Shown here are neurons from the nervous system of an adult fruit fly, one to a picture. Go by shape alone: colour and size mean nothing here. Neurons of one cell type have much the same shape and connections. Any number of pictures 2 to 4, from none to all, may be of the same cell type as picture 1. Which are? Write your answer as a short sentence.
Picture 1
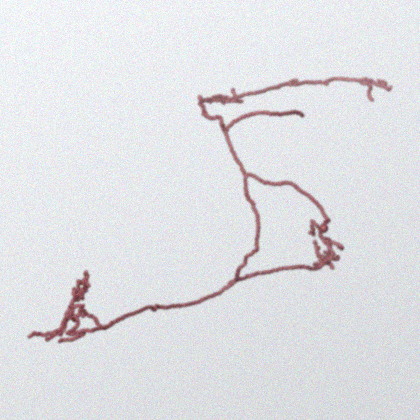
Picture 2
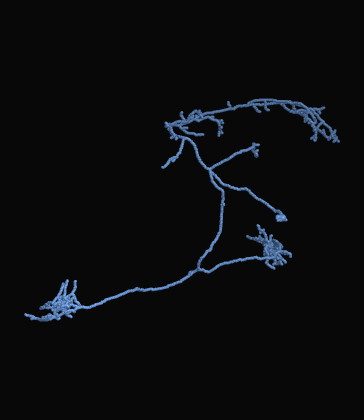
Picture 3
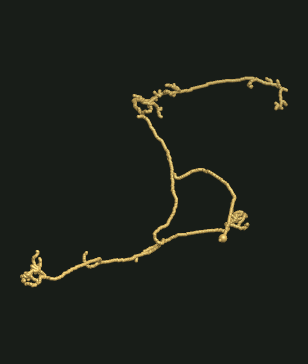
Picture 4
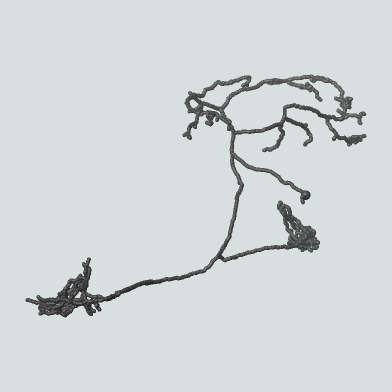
Picture 2, picture 3 and picture 4 are of the same cell type.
